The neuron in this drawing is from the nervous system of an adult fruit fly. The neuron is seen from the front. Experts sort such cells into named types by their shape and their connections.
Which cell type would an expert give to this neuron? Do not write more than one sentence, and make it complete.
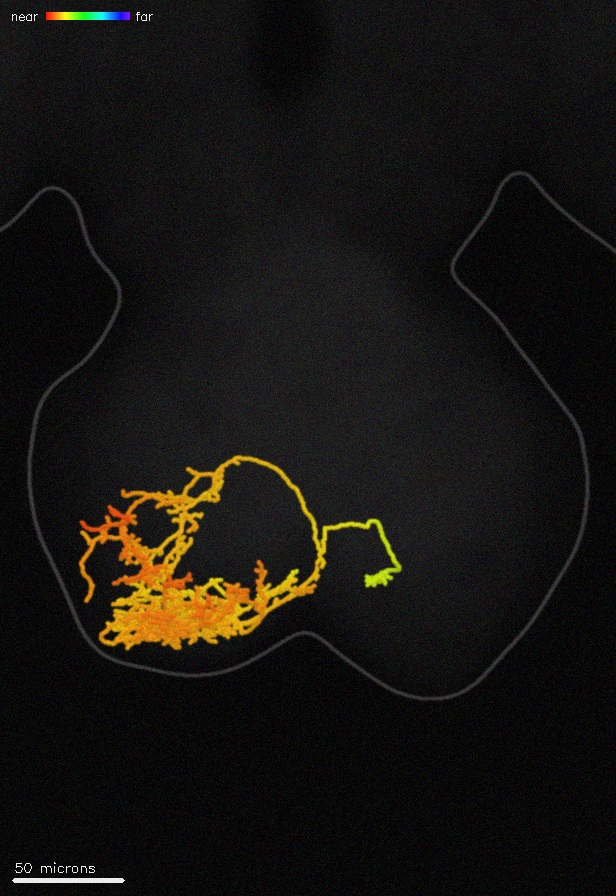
Regarding its cell type, the neuron is IN12B007.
